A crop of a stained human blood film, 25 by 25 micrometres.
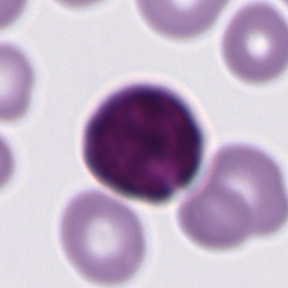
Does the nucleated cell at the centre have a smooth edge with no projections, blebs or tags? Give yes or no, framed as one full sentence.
Yes, this cell's outline runs smooth, without projections.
